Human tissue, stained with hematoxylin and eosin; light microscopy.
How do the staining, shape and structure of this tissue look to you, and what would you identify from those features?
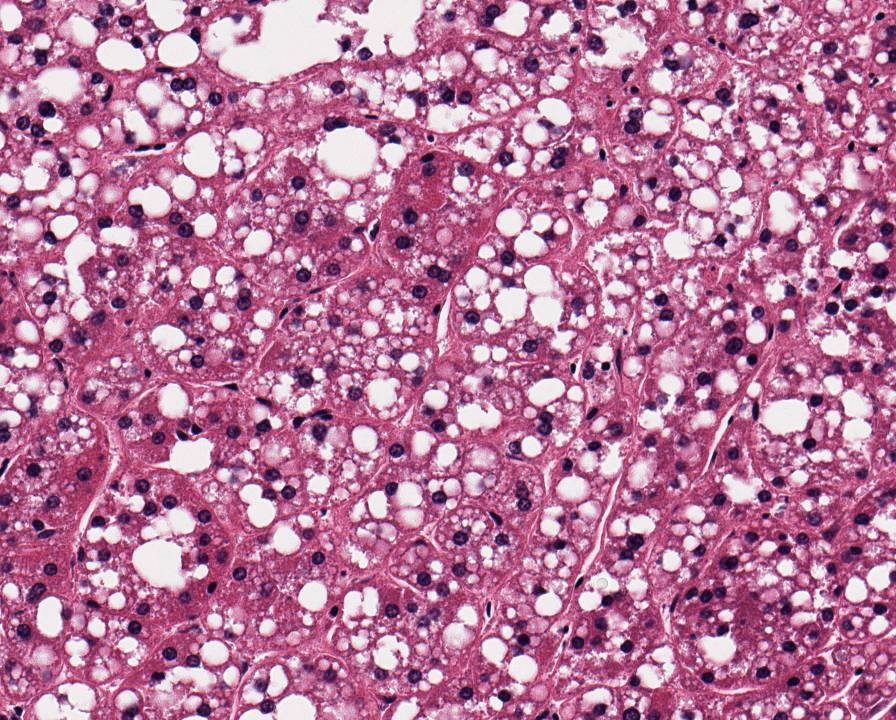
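Clear vacuoles vary widely in size, from tiny droplets to large spaces filling an entire cell. Round, dark nuclei lie mostly central among them, with pink cytoplasm between the vacuoles. Thin pink septa separating cell nests carry flattened, elongated nuclei. This is adrenal gland.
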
